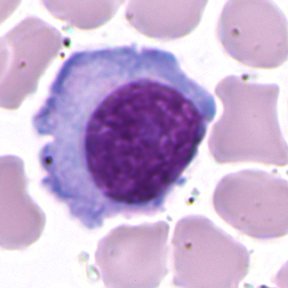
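Plasma cell. The nucleus is round to oval without indentation and lies off-centre, toward the right side of the cell. Its chromatin is coarse and clumped. The cytoplasm is pale blue, deepest blue at its outer edges.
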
